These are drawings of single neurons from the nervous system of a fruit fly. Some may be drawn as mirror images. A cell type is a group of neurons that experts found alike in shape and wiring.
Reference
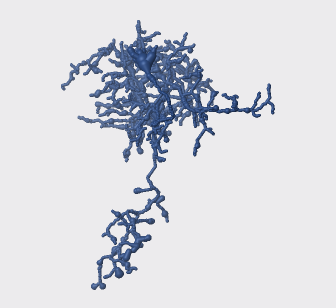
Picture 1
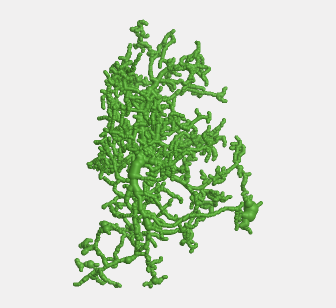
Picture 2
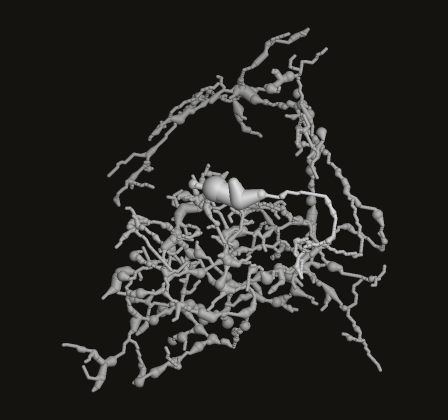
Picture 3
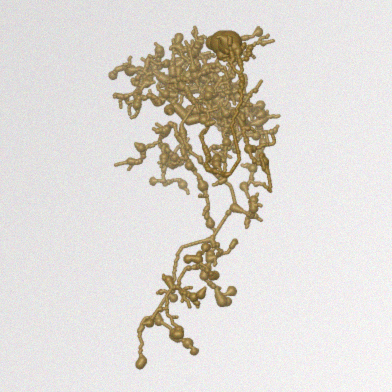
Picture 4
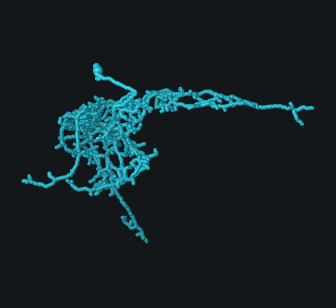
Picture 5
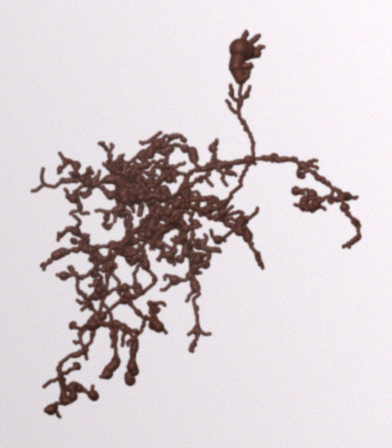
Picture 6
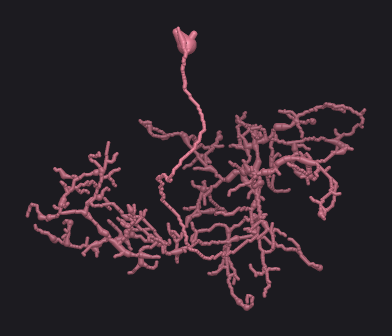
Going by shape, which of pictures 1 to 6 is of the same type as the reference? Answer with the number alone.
5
